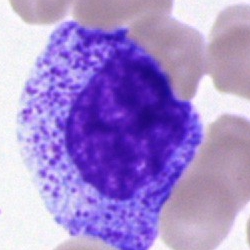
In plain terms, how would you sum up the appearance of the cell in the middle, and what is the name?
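Looking at the nucleus, I see it sits off-centre toward the right of the cell, its chromatin deep purple with a mottled, patchy texture. Numerous purple granules are scattered through the cytoplasm, and they are most crowded in the wide band of cytoplasm on the left side. So this one is a myelocyte.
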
